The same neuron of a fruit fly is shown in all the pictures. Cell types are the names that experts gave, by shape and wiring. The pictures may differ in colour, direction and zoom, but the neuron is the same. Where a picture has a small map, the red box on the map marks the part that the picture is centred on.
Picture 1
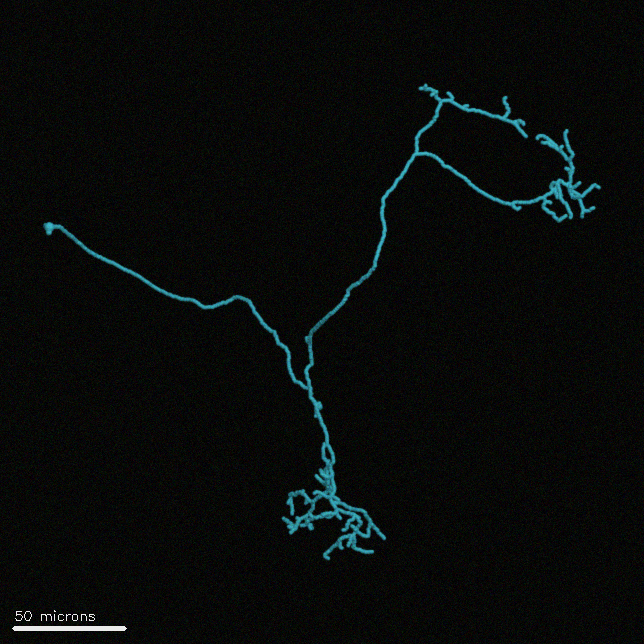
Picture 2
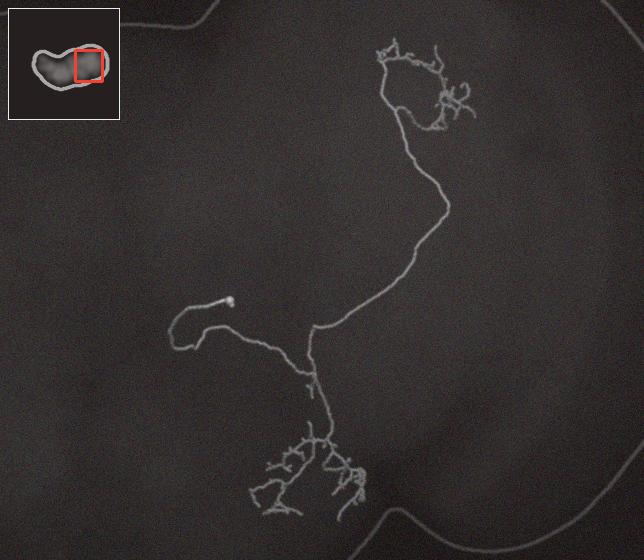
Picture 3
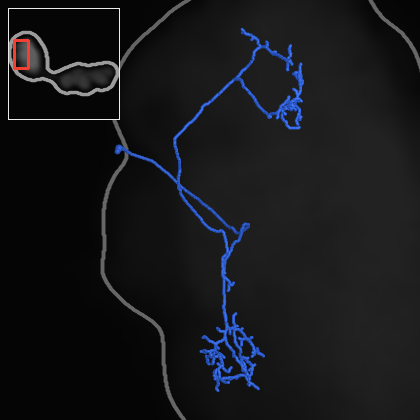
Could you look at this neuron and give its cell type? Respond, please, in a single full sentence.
Within the cell type mAL5B sits this neuron.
